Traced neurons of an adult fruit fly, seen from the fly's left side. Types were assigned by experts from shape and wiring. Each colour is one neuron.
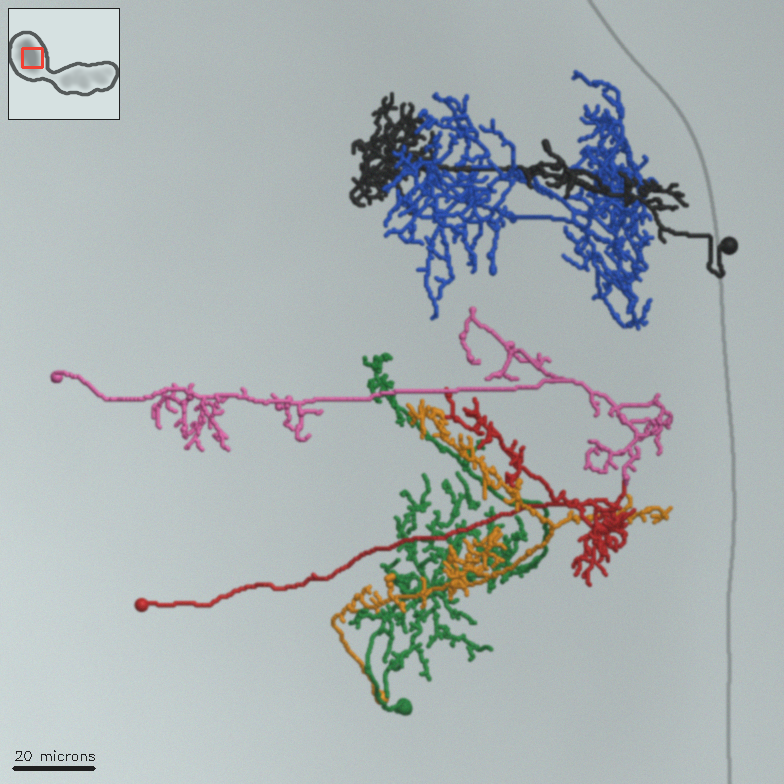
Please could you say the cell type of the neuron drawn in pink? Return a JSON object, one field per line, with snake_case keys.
{
 "cell_type": "TmY4"
}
